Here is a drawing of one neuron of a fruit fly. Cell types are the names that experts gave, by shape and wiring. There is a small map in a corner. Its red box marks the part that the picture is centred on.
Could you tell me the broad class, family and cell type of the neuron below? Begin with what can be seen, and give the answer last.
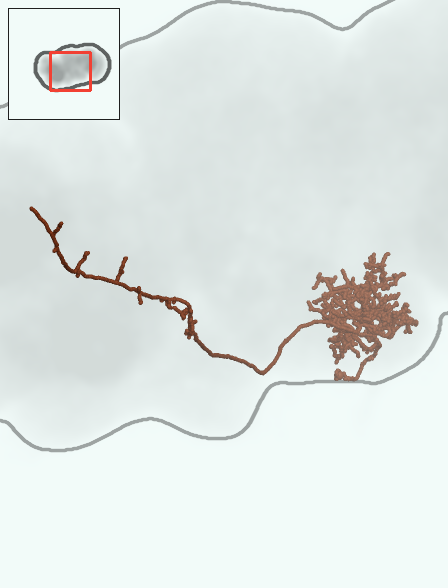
As drawn here it is wider than it is tall. It is a descending neuron. Its family is DNge. Its cell type is DNge069.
